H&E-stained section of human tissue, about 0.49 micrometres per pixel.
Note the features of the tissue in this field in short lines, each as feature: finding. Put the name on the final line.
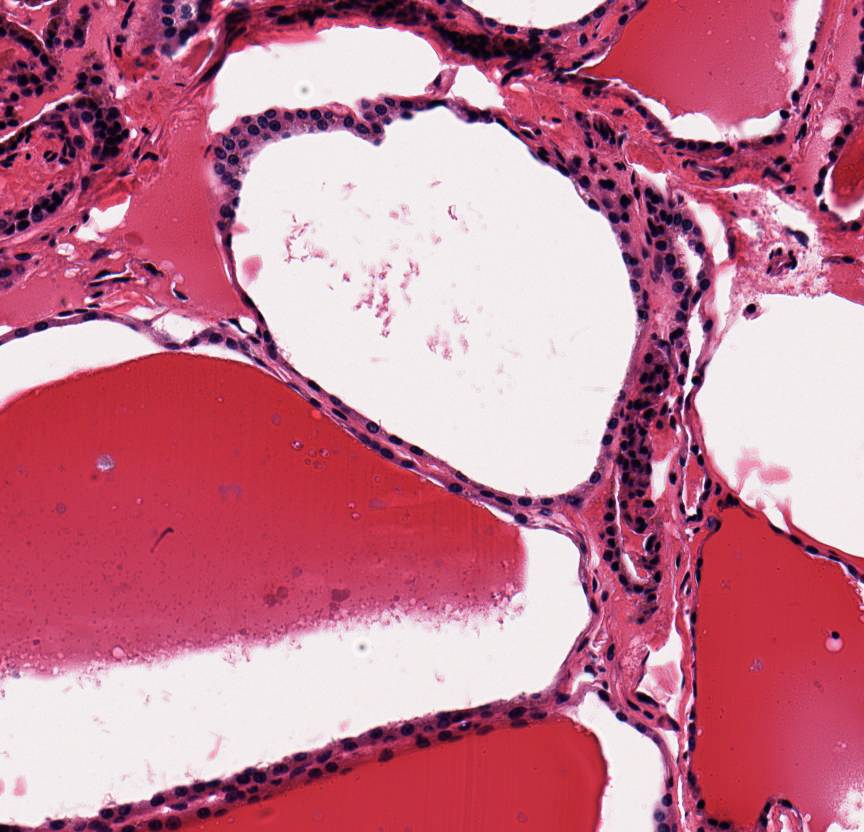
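Arrangement: large closed follicles of varying size, tightly packed, little tissue between
Colloid: homogeneous deep red, filling follicles at lower left, lower right and upper right
Lining: single layer of flattened to low cuboidal epithelial cells
Contour: smooth around each follicle, no papillary projections into lumen
Name: thyroid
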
